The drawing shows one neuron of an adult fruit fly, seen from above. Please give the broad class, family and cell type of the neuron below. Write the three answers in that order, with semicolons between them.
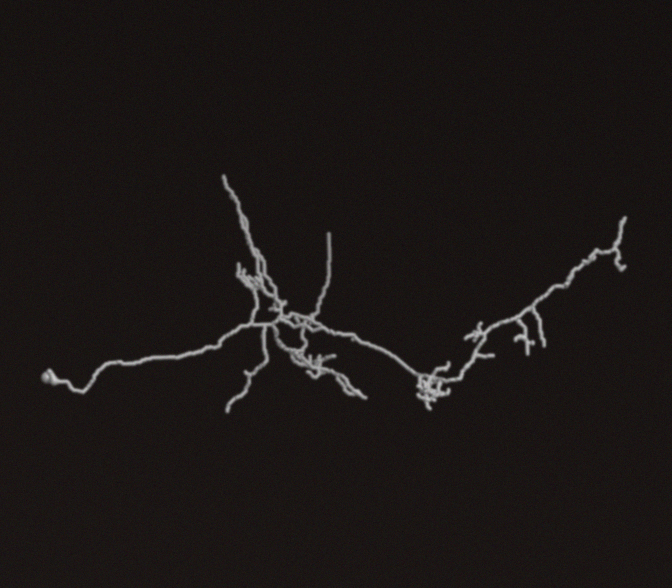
central-brain intrinsic neuron; hemilineage CLp2; SMP267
